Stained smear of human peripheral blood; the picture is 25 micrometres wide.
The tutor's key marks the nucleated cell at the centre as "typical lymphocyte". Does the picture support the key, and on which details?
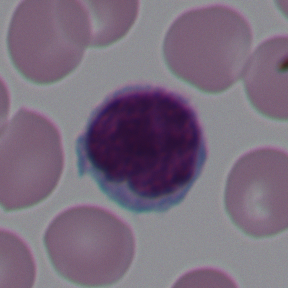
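Nucleus occupies most of the cell; cytoplasm reduced to a thin rim. Cytoplasm pale blue, no granules seen. Chromatin dark purple, coarsely clumped. Left edge slightly ragged. Red cells lie around the cell, none touching it. Diameter about 11 micrometres.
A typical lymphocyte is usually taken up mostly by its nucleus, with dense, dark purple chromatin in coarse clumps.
Nucleus share and chromatin here therefore speak for typical lymphocyte.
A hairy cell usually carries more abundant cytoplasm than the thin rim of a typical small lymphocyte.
The thin rim seen here counts against hairy cell.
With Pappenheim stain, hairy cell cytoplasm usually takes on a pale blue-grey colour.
The pale blue cytoplasm thus fits either name and decides nothing. Verdict: typical lymphocyte fits.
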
